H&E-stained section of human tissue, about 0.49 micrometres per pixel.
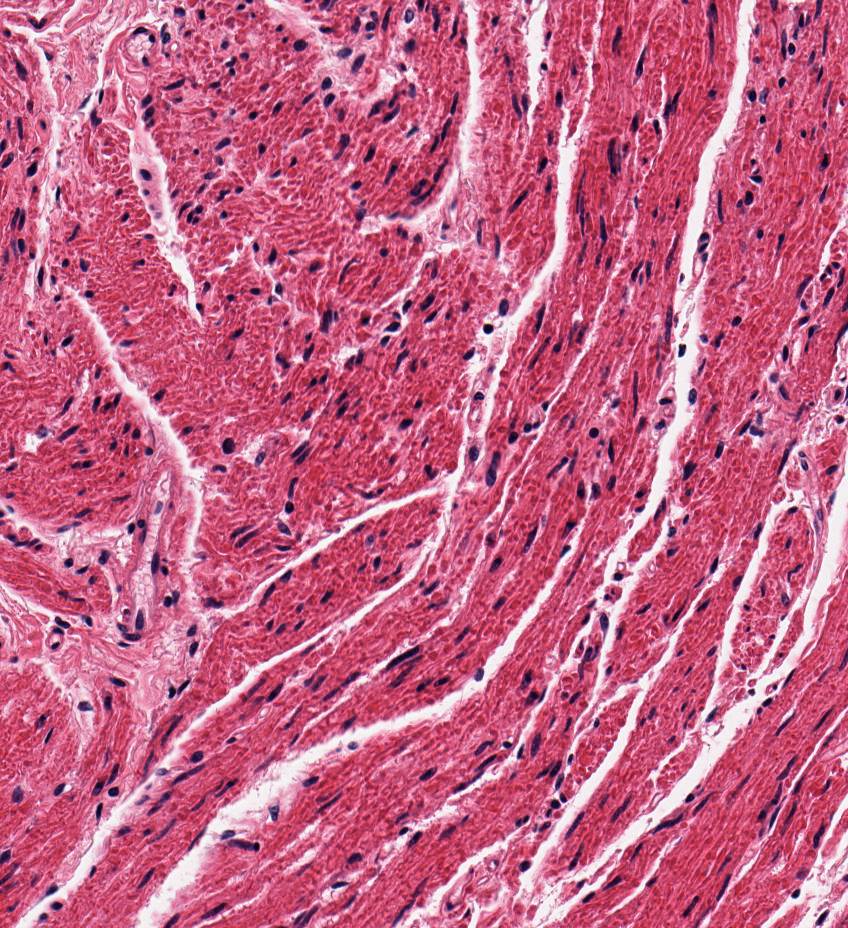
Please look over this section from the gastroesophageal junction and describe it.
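Muscle fibre bundles, you'll see, fill nearly the whole field. Right and below, fibres run diagonally, lower left to upper right; upper left, they are cut across or obliquely, looking mottled rather than streaked. Their dark purple, oval to elongated nuclei lie within, long axes following the fibres.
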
